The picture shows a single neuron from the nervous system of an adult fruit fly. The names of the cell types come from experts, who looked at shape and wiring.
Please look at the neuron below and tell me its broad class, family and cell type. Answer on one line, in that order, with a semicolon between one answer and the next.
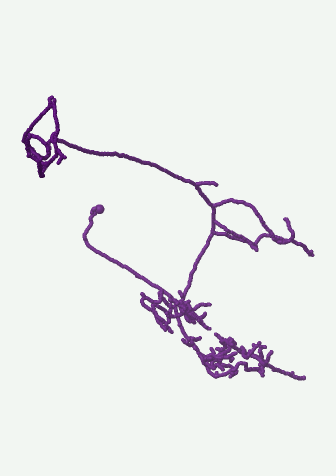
ascending neuron; hemilineage 07B; AN07B082_c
